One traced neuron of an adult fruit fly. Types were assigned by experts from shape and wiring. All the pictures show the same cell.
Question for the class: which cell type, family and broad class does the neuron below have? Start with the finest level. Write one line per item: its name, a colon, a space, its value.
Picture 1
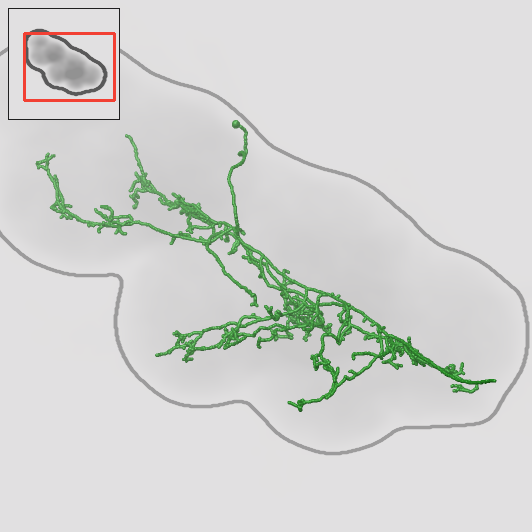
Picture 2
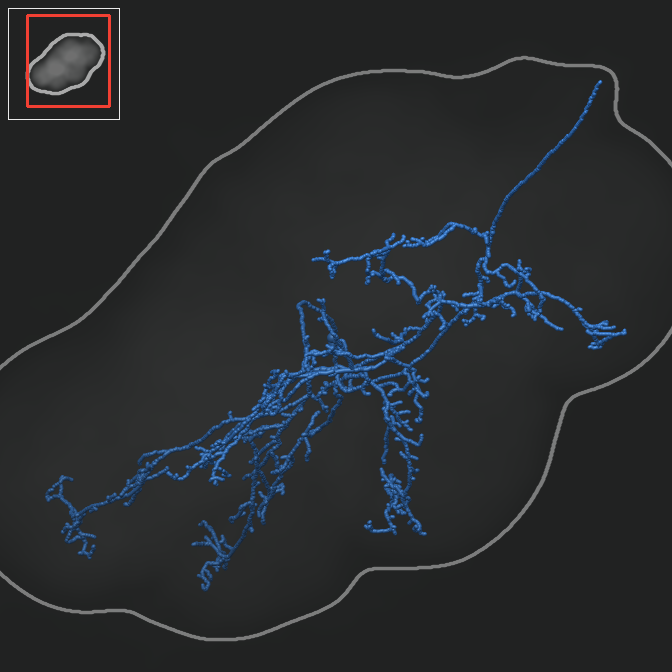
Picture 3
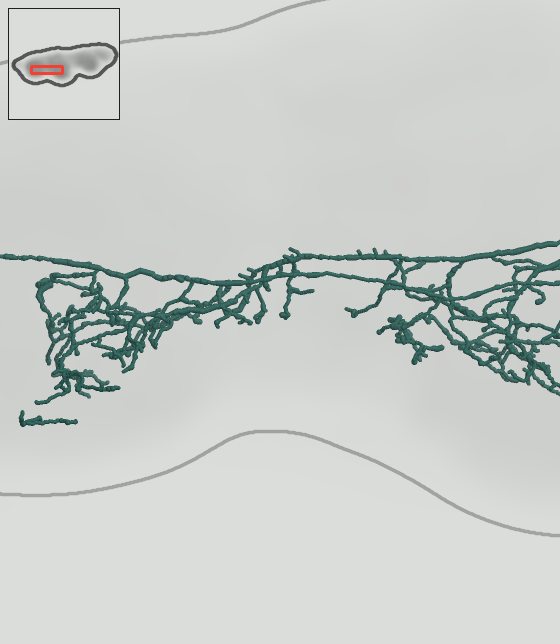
cell type: AN17B007
family: hemilineage 17B
broad class: ascending neuron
